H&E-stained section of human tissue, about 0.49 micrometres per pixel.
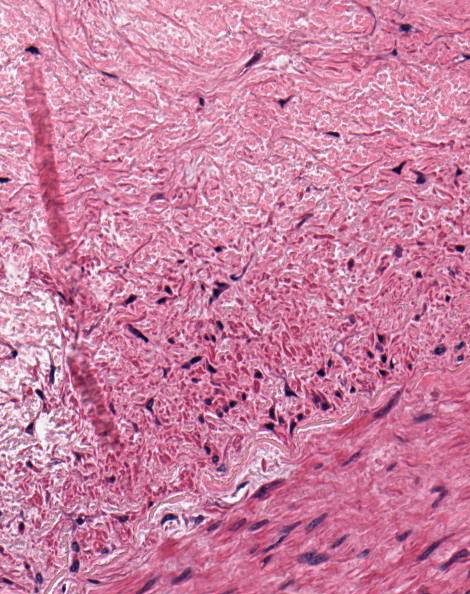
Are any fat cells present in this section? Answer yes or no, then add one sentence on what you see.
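No. No fat cells are seen in the field.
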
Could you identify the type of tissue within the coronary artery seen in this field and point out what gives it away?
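So, I'd call this the tunica intima: the loose pale-pink fibrillar tissue filling most of the field. Closer in, fine wavy pink fibrils form an irregular meshwork, with small dark spindle and stellate nuclei scattered through it, more crowded in the lower middle than near the top.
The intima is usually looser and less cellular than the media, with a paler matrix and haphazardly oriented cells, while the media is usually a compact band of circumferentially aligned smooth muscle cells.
Across the lower right corner, though, a denser pink band holds elongated dark nuclei lying parallel to one another.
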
